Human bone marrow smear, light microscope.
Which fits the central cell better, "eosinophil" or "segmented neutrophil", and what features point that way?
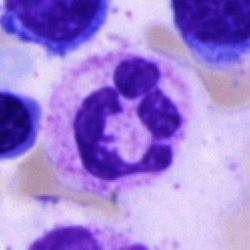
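This is a segmented neutrophil. Granules fine and pink-violet, scattered through abundant pale pink cytoplasm.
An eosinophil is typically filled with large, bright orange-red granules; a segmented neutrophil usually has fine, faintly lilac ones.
Nucleus divided into several lobes around a pale centre; chromatin dense, dark purple.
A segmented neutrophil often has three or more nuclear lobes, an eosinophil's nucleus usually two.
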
